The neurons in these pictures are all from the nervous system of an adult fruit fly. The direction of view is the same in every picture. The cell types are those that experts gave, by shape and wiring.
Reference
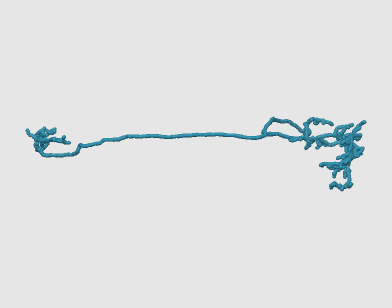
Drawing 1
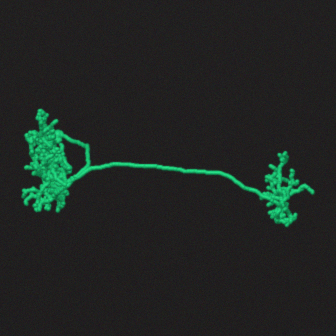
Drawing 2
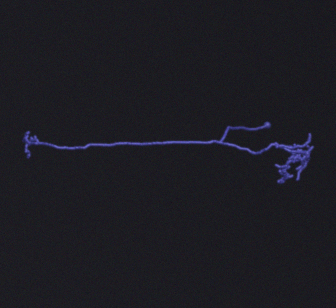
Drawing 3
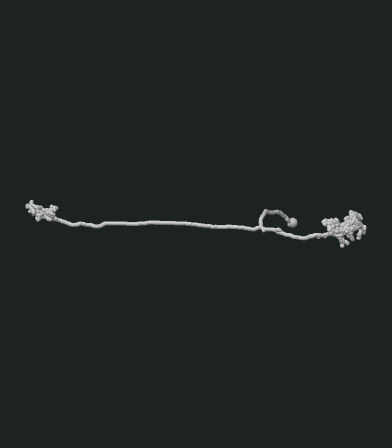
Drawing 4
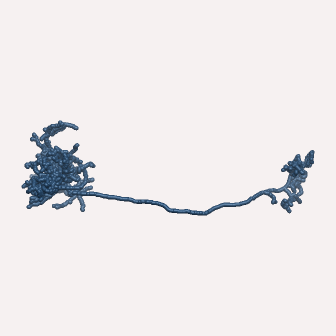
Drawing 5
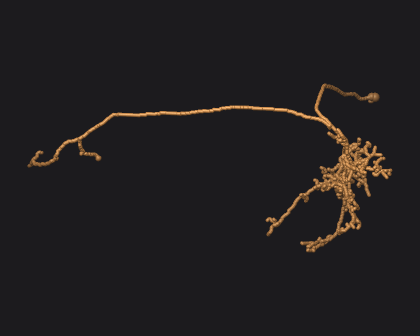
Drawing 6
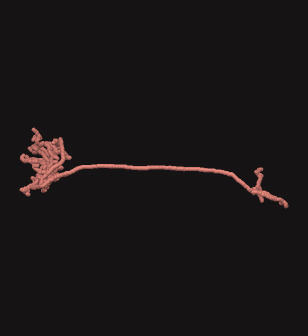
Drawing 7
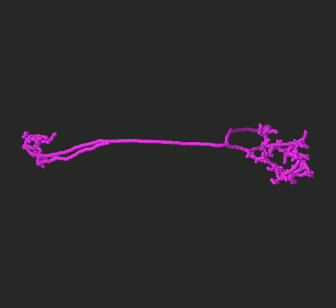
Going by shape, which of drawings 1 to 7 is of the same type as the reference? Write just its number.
7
